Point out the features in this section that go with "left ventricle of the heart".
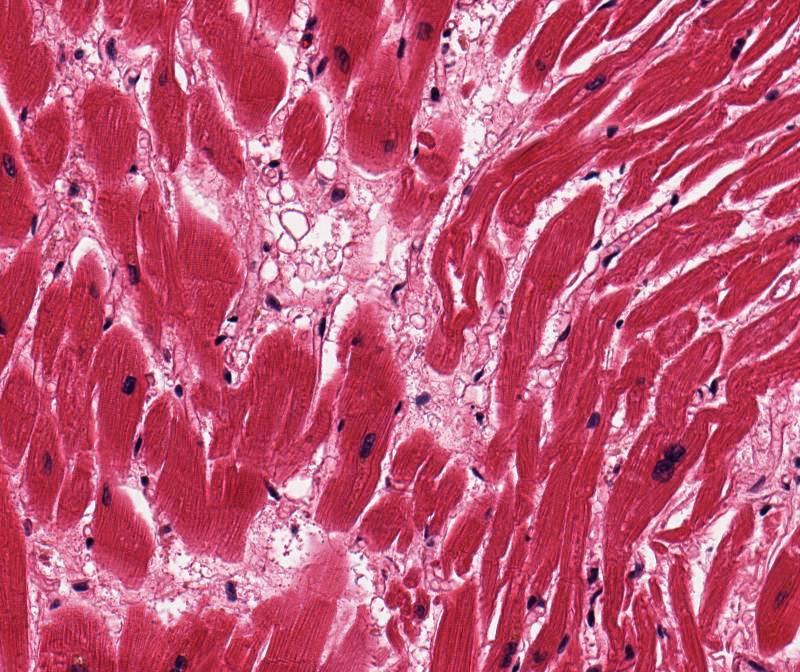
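Going point by point through this section against the left ventricle of the heart, first: in the left half of the field the muscle fibres are cut obliquely, so they show as short rounded to oval profiles. Second, fine transverse cross-striations cross the pink fibres. Third, each fibre's nucleus sits in its centre, not at its edge. Fourth, small dark elongated nuclei of interstitial cells lie scattered in the spaces between the fibres.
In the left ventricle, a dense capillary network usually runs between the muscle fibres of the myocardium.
None of these four points stands against the left ventricle of the heart.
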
